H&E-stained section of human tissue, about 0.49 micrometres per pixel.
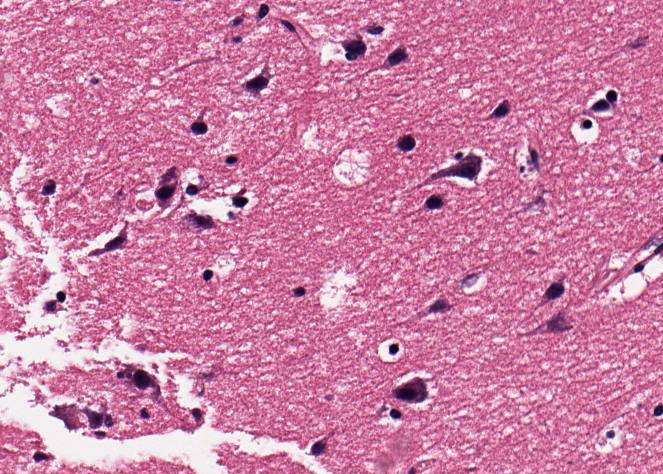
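Cerebral cortex: a fairly uniform pink, finely fibrillary and finely vacuolated matrix with scattered cells and no glands, tubules or other organised units. Angular neurons with dark, shrunken nuclei are scattered across it; many cells sit in clear, empty halos separating them from the matrix. Small, round, very dark nuclei with little visible cytoplasm lie singly throughout.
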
